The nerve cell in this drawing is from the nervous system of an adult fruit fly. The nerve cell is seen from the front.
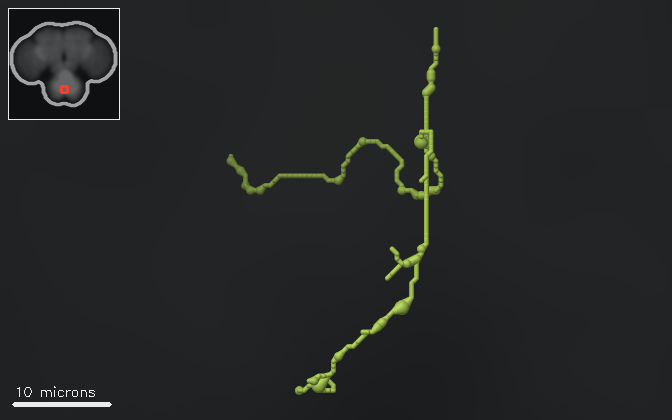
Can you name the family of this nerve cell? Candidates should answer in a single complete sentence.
Under family class chemosensory sits this nerve cell.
